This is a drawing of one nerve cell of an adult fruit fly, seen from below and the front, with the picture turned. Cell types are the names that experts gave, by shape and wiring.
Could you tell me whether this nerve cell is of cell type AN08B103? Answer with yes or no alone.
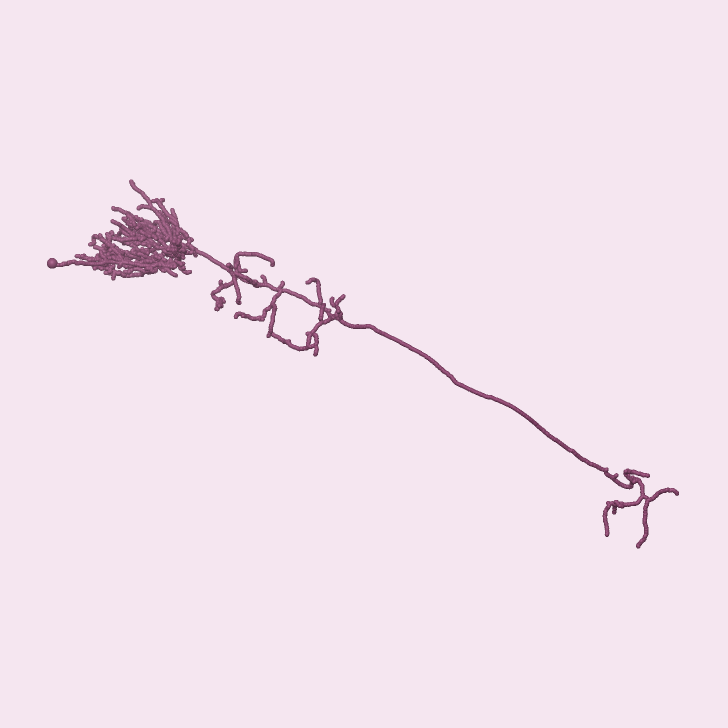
no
